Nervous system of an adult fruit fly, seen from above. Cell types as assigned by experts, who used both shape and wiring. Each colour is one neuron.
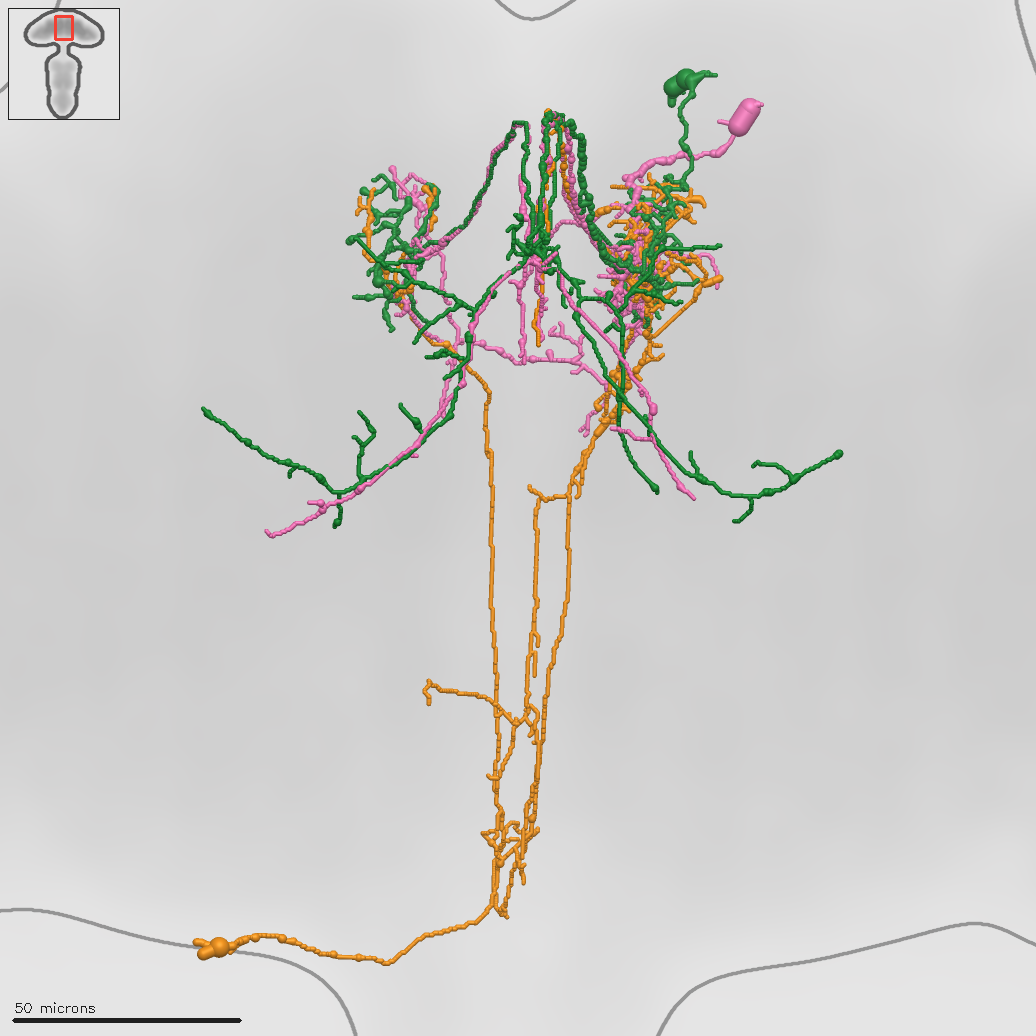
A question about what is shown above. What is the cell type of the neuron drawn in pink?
PRW051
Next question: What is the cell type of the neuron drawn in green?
SMP740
